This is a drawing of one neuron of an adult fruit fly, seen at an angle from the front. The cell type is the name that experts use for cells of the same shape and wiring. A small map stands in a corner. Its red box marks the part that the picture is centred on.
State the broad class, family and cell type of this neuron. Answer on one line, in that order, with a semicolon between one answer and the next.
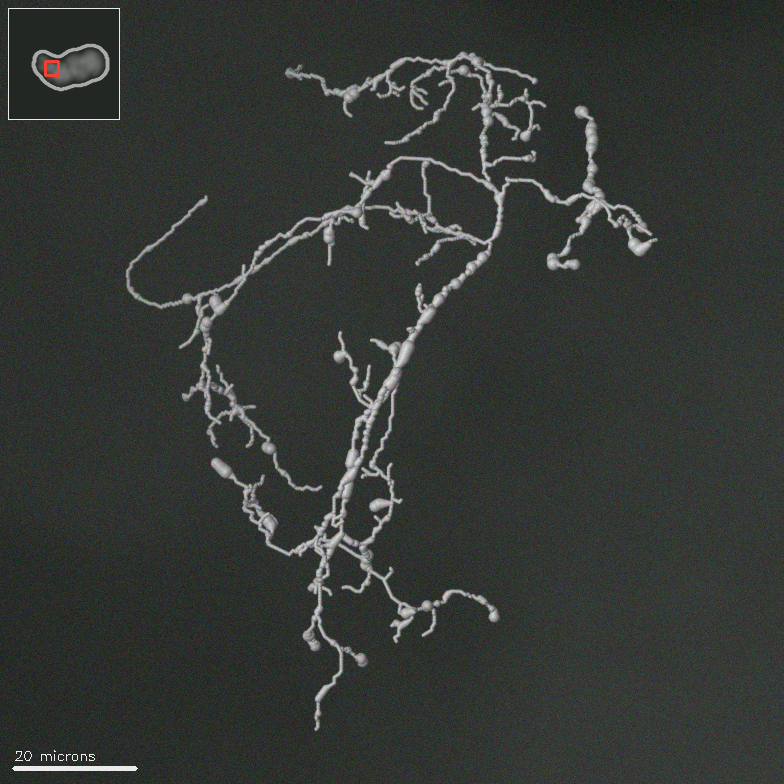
nerve-cord intrinsic neuron; hemilineage 11B; IN11B015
